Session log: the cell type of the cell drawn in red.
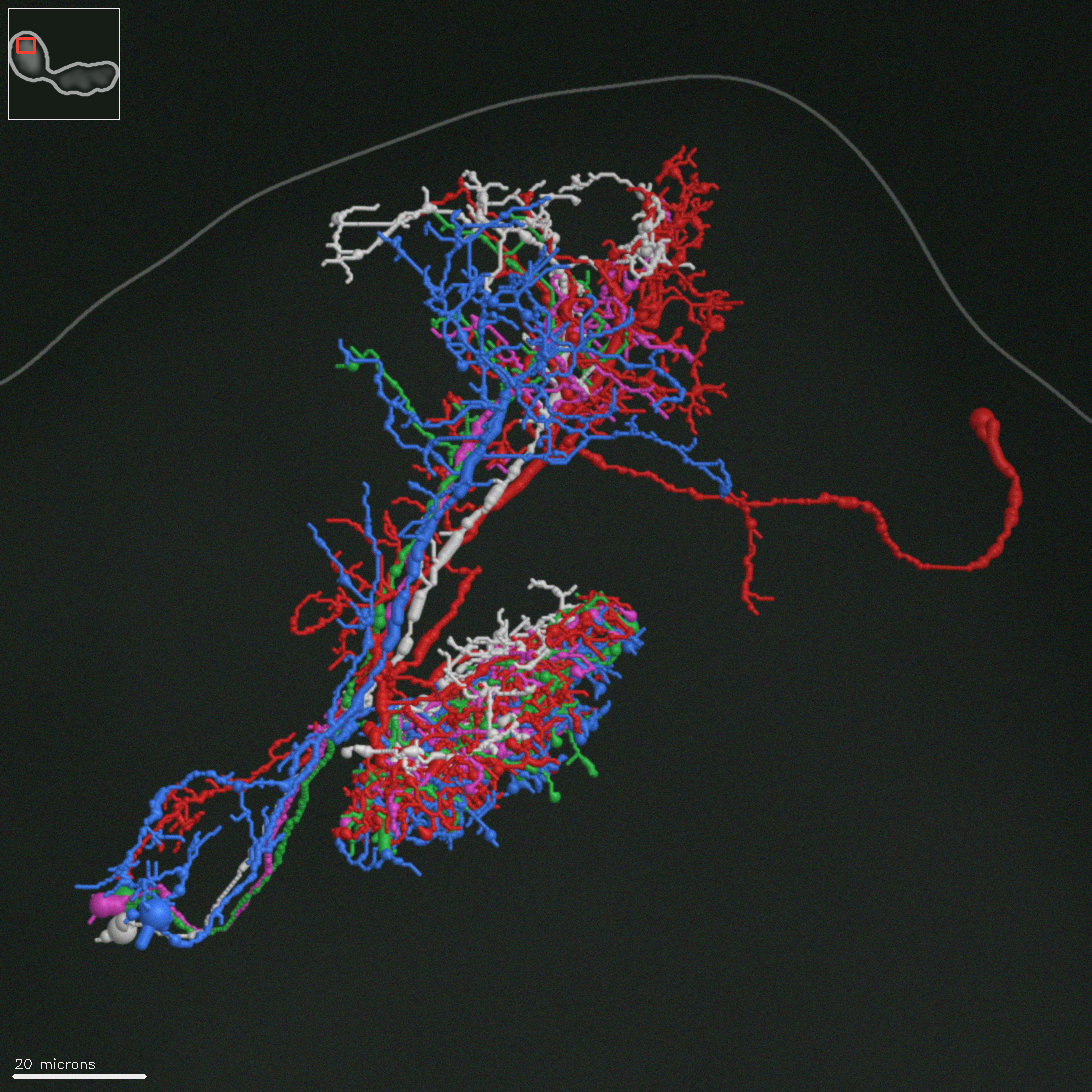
FB6H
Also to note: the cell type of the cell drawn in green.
FB7I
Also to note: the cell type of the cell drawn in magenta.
FB6U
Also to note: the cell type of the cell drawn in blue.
FB6V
